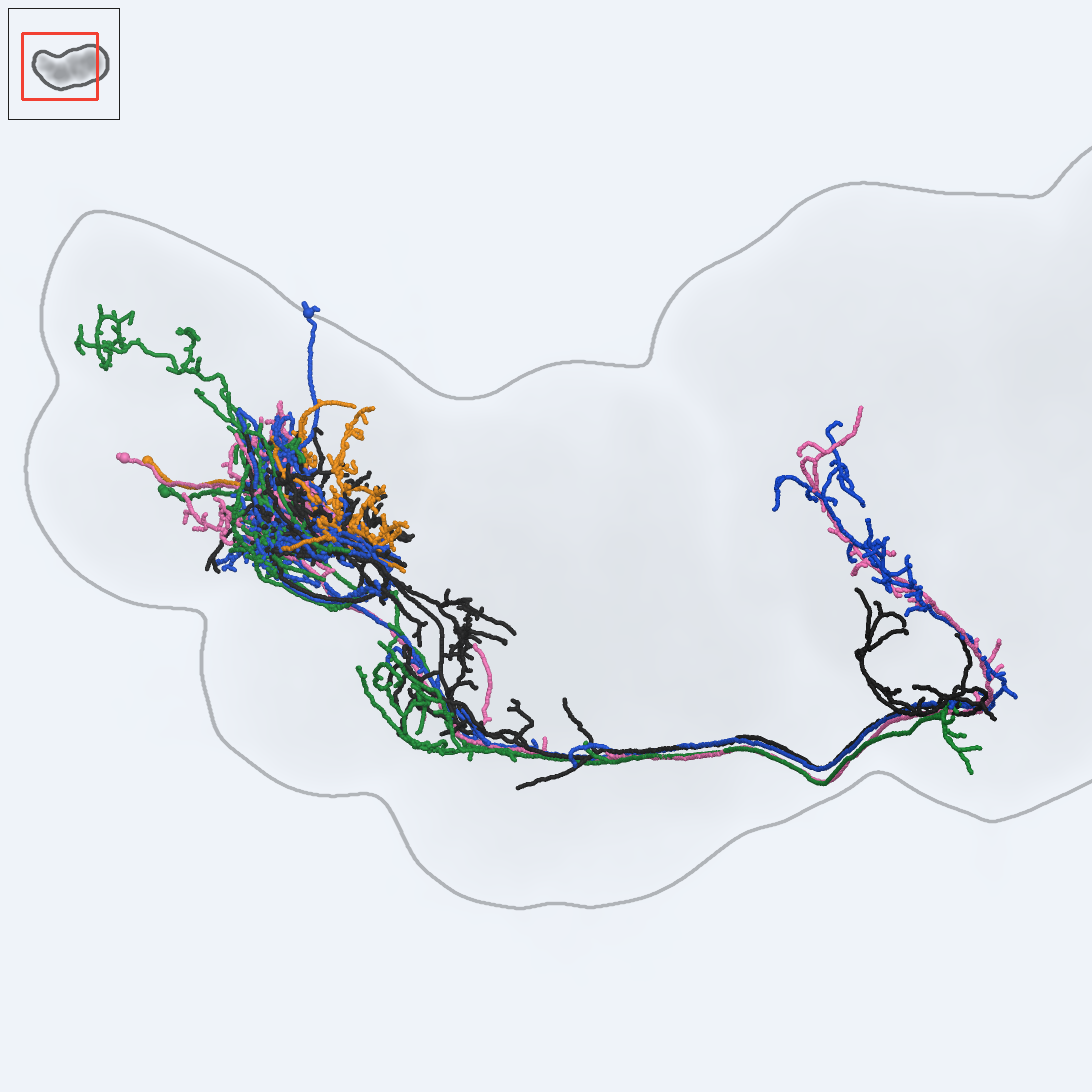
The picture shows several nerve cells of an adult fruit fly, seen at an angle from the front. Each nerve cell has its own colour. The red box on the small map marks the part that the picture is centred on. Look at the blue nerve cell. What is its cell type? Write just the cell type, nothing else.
ANXXX144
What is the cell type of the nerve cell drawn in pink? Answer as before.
AN05B062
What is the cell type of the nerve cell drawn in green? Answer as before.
AN05B068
